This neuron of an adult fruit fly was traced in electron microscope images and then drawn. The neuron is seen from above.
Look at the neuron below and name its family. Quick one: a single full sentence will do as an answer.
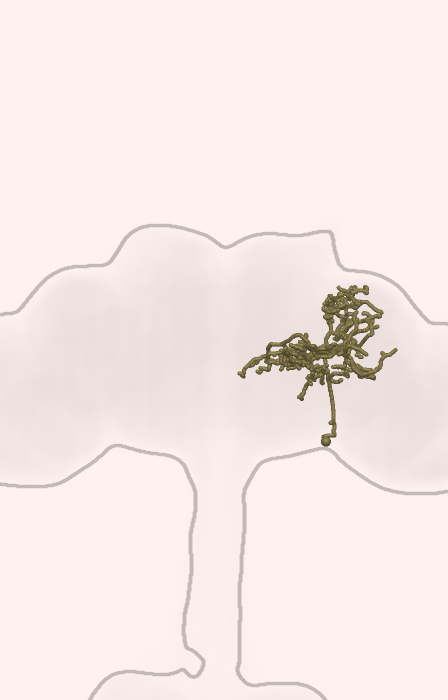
In terms of family, the neuron is hemilineage DL1_ventral.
